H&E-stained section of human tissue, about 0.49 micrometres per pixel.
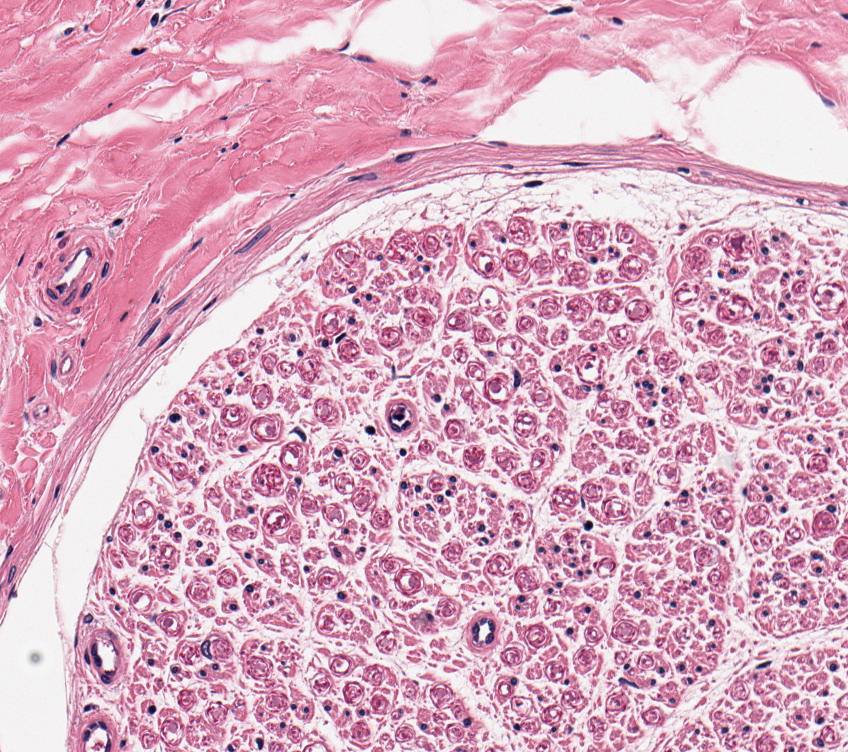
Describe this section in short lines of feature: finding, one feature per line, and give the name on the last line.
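Fascicle: just one, large and rounded, filling the lower right
Fibres: packed in, cut across as small round profiles
Myelin: a pale halo ringing the central pink axon in many fibres
Nuclei: small, dark, oval, scattered singly between the fibres throughout
Name: tibial nerve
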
